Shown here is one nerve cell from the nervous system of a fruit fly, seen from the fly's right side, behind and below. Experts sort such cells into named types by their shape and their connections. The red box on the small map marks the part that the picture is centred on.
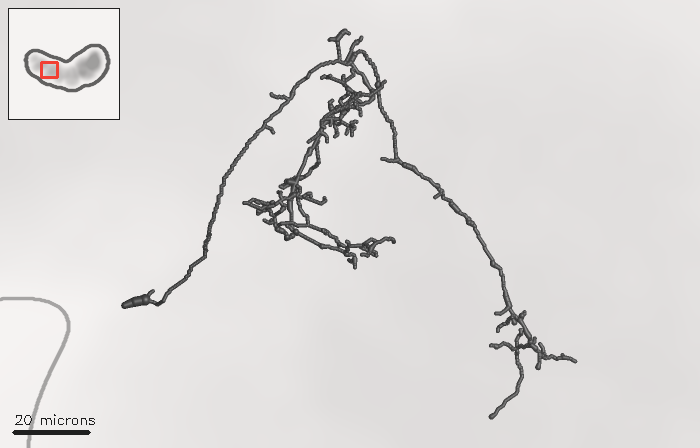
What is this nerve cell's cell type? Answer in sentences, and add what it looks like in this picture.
It is of cell type IN03B069. It is a nerve-cord intrinsic neuron. By the scale bar it is about 120 microns wide in this view. The picture shows dozens of branch ends.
